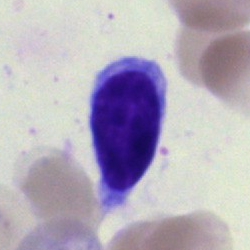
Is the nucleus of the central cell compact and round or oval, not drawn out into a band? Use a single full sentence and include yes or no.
Yes, round or oval in outline, its nucleus forms one compact mass.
